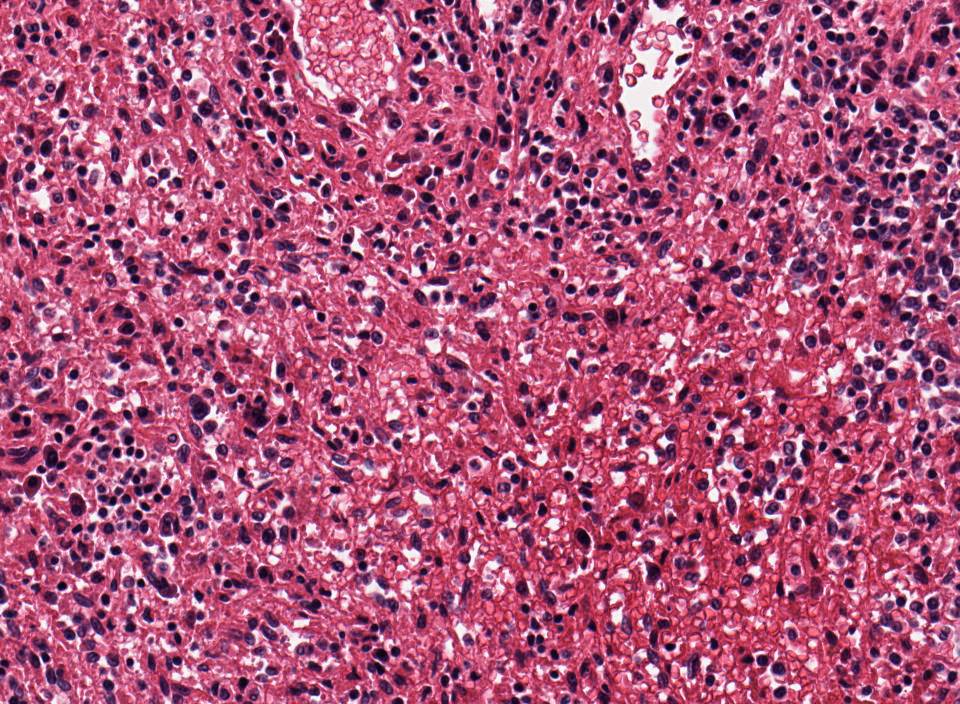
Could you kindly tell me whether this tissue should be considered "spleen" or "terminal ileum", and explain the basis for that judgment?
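Spleen, not terminal ileum. Deciding point: no glands or epithelium anywhere. Field is a diffuse, densely cellular sheet without follicles. Most nucleated cells: small lymphocytes, round dark-staining nuclei, scant cytoplasm. Larger cells with bigger, oval to irregular nuclei scattered among them. No fat cells in field.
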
